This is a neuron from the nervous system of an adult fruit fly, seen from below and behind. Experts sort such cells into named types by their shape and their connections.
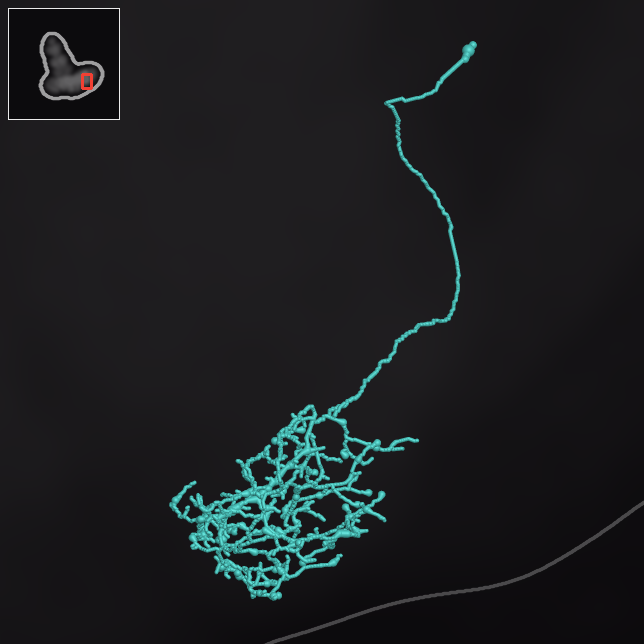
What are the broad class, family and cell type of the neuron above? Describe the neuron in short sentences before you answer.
The cell body can be seen at the upper right of the picture. The picture shows dozens of branch ends. This is a central-brain intrinsic neuron. Its family is hemilineage VLPl4_anterior. The cell type is AVLP423.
